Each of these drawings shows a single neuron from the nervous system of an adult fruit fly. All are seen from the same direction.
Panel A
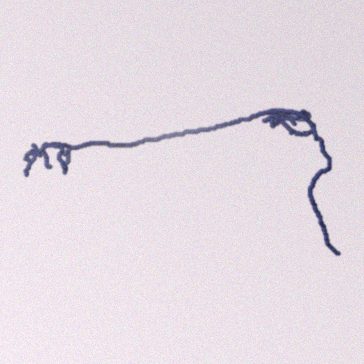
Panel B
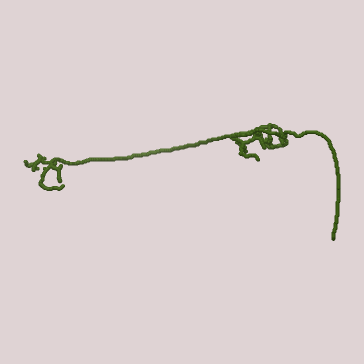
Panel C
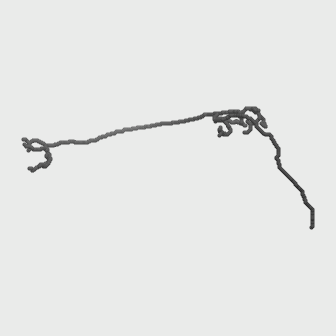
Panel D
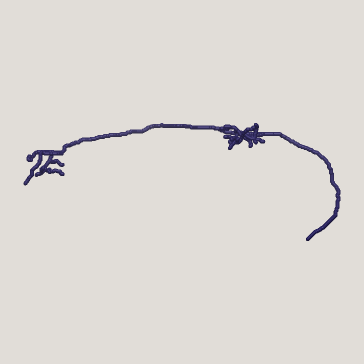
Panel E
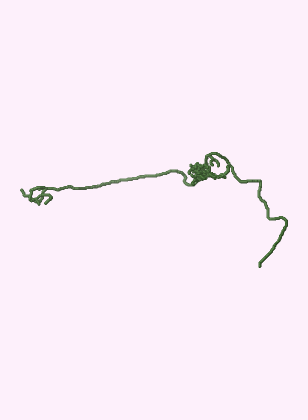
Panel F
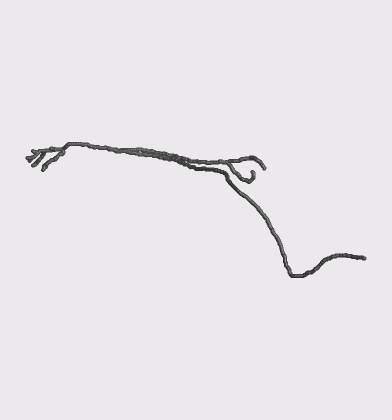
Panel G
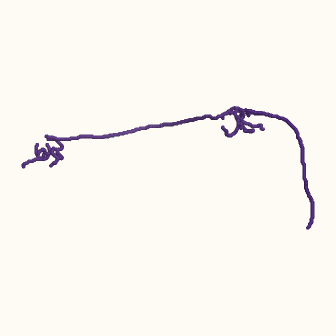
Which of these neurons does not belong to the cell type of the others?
Panel F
